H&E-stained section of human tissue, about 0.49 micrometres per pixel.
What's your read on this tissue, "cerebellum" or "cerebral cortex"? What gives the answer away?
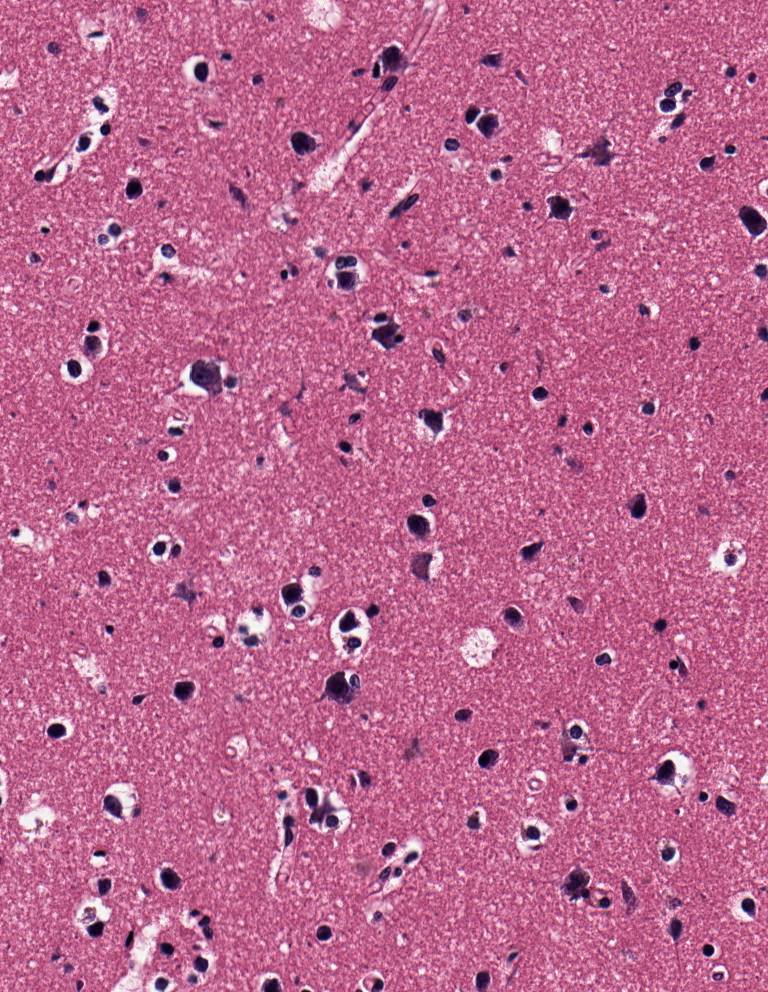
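This is cerebral cortex. Across the whole field lies an even pink, finely granular neuropil, with cells scattered singly and no layered or glandular arrangement. Small round dark glial nuclei without visible cytoplasm far outnumber the neurons and are spread evenly. Many nuclei and neuronal cell bodies sit within clear, empty halos that separate them from the neuropil around them. Epithelium, glands and fat cells are absent throughout.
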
